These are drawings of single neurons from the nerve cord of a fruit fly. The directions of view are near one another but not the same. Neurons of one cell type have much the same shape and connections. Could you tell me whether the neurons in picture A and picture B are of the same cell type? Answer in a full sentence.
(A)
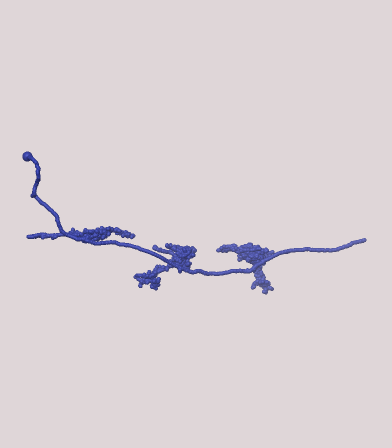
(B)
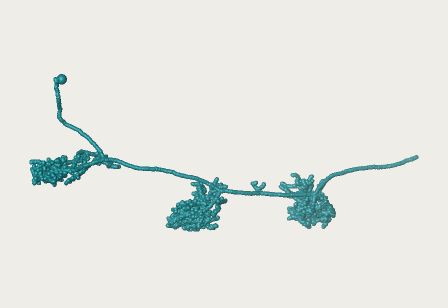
They are of different cell types.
